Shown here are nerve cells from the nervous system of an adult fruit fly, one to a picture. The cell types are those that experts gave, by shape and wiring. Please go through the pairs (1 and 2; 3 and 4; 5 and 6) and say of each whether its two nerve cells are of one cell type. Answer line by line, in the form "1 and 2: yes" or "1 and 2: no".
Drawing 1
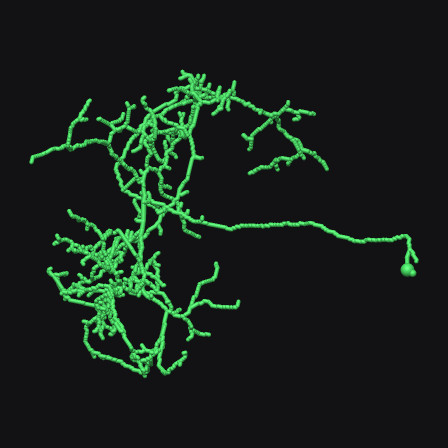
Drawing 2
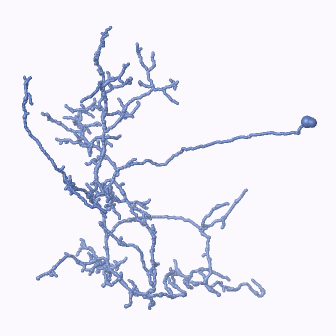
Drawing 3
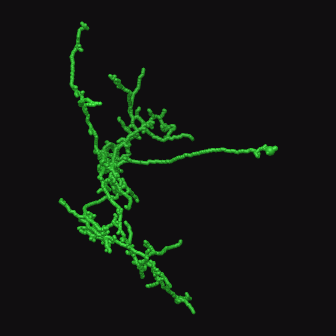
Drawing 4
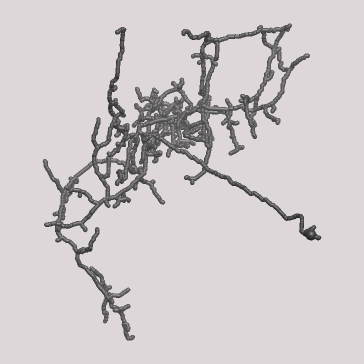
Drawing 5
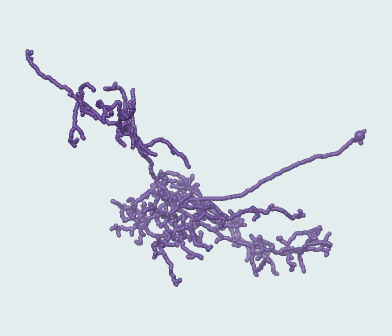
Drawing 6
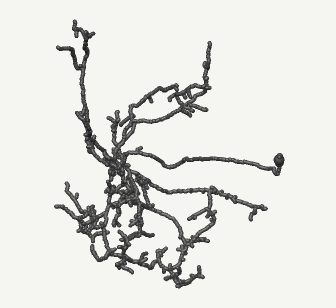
1 and 2: no
3 and 4: no
5 and 6: yes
